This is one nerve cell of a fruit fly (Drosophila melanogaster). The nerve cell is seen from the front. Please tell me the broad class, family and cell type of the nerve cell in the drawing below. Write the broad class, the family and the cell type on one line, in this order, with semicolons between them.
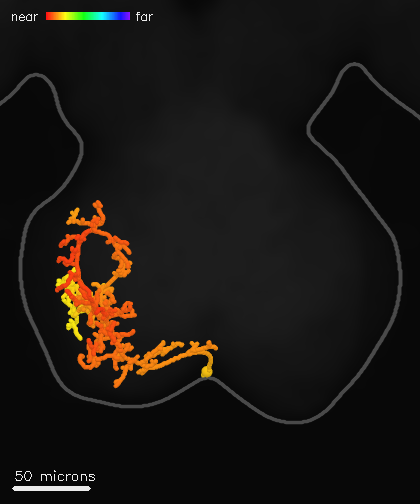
nerve-cord intrinsic neuron; hemilineage 13B; IN13B028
